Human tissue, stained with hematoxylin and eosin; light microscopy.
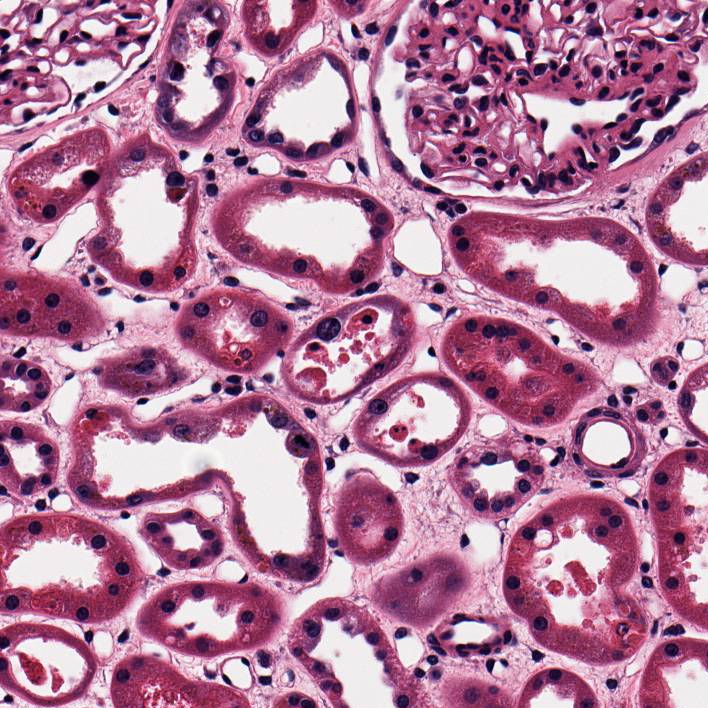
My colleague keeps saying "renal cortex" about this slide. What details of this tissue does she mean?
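Knowing it's renal cortex, I'll check what fits.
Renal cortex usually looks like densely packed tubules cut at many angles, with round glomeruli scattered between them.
At the top right there's a glomerulus, a rounded tuft of capillary loops crowded with nuclei, sitting inside a capsule; that fits. Most of the field is tubules packed closely together, cut in round and oval cross-section, which agrees as well. Many of them are lined by cuboidal cells with deep pink granular cytoplasm and round dark nuclei. A few near the centre hold red granular debris and detached rounded cells in their lumens.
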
